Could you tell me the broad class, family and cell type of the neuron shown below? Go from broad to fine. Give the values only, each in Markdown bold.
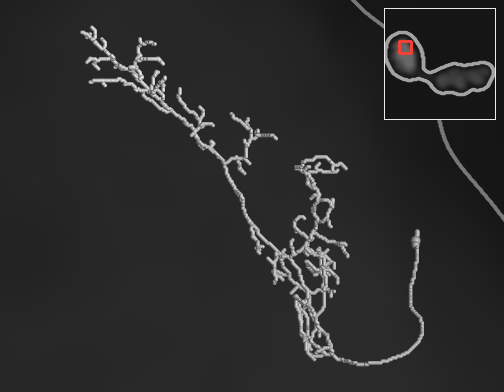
**central-brain intrinsic neuron**, **hemilineage VPNp&v1_posterior**, **CB2151**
